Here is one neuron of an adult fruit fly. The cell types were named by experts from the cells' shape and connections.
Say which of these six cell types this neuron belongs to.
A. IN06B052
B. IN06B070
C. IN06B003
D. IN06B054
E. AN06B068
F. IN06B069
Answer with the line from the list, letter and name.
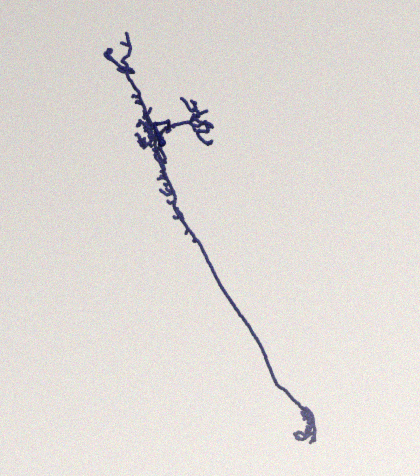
E. AN06B068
